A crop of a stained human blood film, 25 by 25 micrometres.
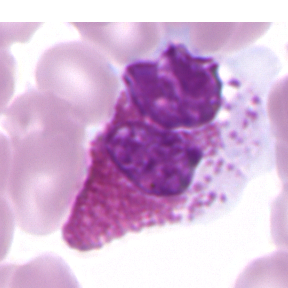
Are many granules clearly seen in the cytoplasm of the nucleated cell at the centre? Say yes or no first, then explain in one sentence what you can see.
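Yes. The cytoplasm is packed with coarse pinkish-purple granules.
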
